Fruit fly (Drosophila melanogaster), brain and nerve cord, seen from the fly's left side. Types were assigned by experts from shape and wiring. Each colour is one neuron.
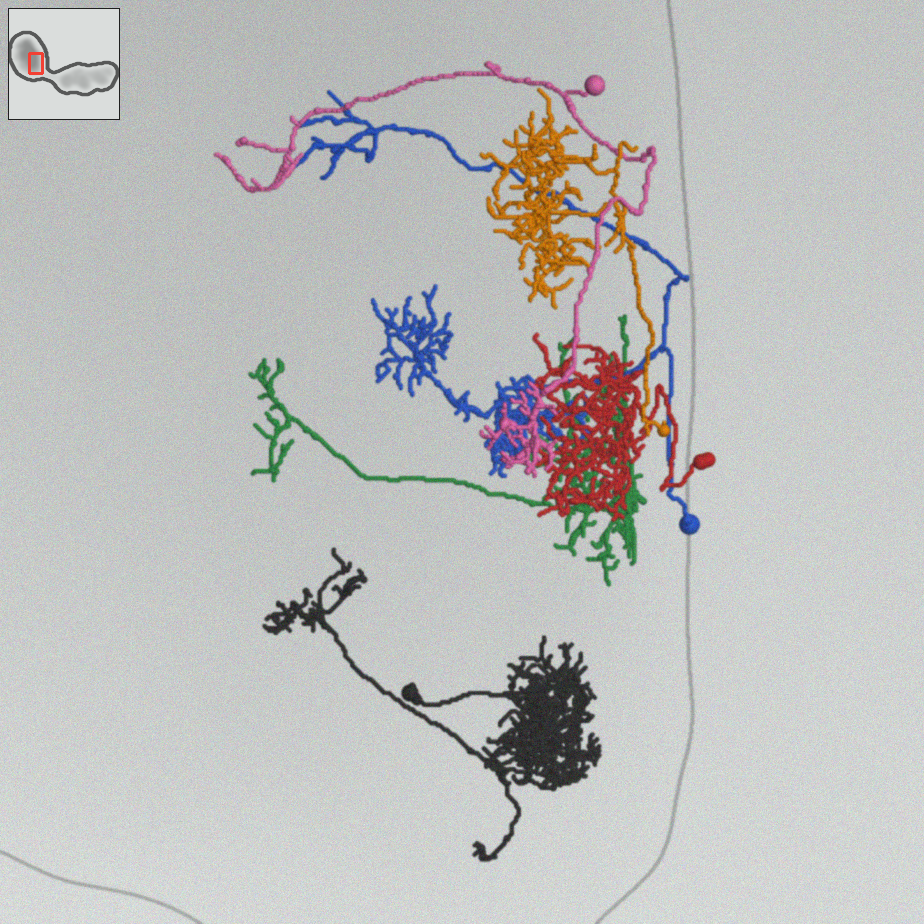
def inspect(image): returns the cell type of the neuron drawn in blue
LLPC1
